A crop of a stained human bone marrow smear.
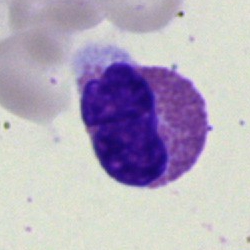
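Eosinophil, centre of the field: I notice first that the nucleus sits off-centre toward the left side of the cell. There is a notch on its left side, which gives the nucleus a lobed outline. Fine pinkish-purple granules fill the cytoplasm. And at the upper left edge, a pale bluish-grey patch bulges out.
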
